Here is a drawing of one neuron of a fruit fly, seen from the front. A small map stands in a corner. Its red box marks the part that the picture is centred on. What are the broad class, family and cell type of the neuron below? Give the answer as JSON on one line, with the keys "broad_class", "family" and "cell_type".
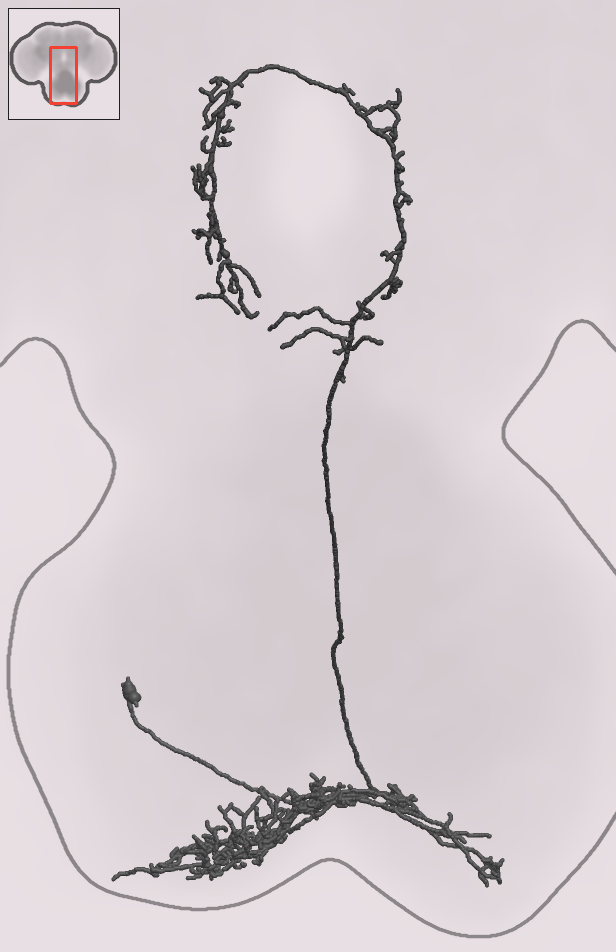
{"broad_class": "ascending neuron", "family": "hemilineage 09B", "cell_type": "AN09B017a"}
